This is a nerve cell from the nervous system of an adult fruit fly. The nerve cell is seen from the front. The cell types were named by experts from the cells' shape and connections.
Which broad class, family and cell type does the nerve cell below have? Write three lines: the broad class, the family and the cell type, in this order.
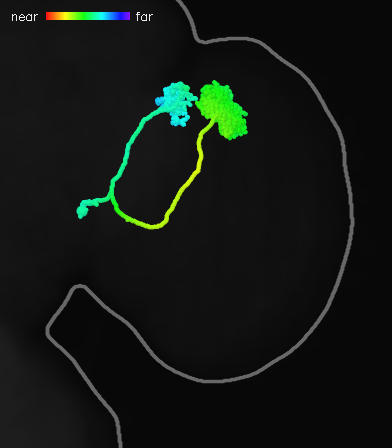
optic-lobe intrinsic neuron
MeLo
MeLo9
